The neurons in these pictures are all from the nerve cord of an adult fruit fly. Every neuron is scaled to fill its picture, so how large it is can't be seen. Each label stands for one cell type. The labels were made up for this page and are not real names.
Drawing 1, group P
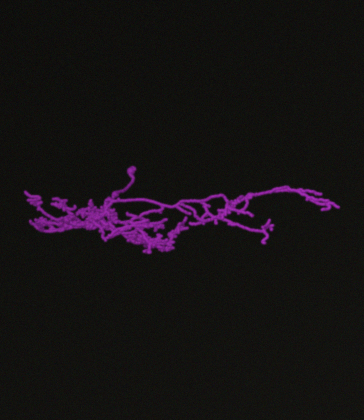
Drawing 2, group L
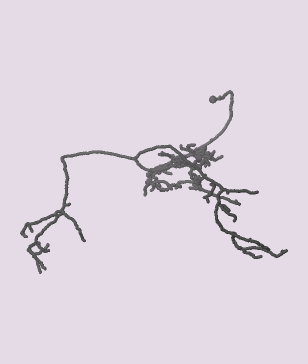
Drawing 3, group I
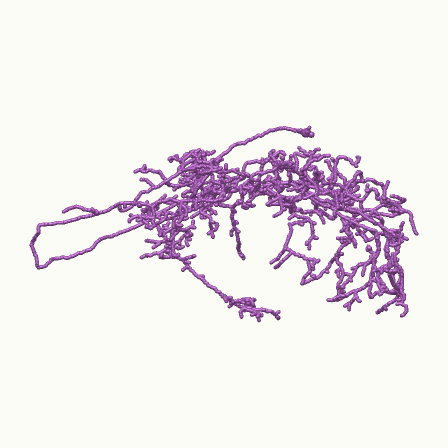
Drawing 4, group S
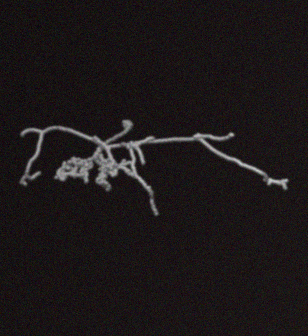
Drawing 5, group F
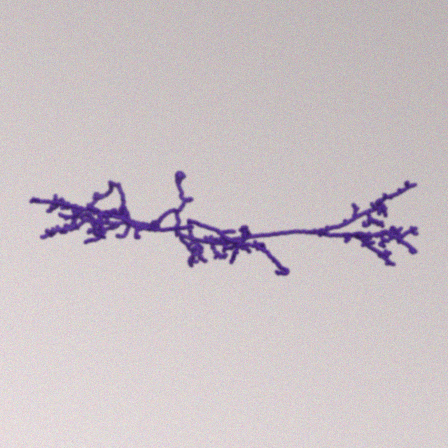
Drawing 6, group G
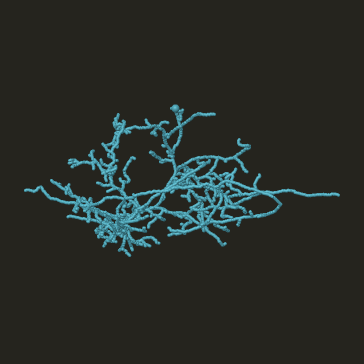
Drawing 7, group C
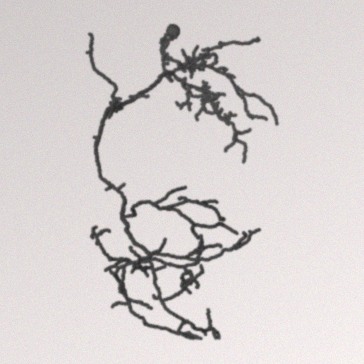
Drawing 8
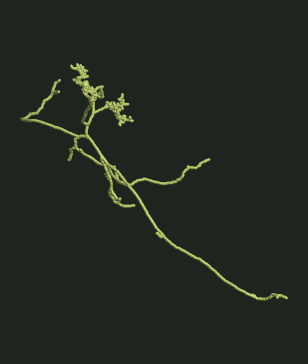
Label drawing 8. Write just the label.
group S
